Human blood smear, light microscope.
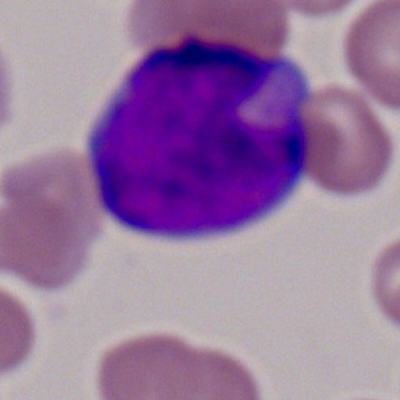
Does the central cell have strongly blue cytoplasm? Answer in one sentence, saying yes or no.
Yes, for this cell, the cytoplasm is strongly blue.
